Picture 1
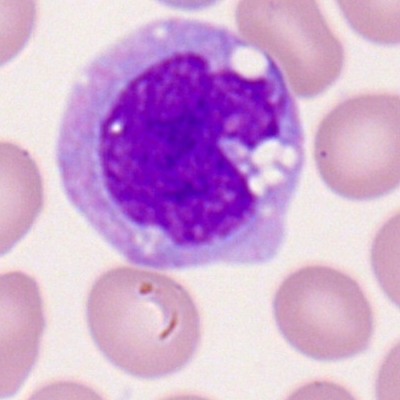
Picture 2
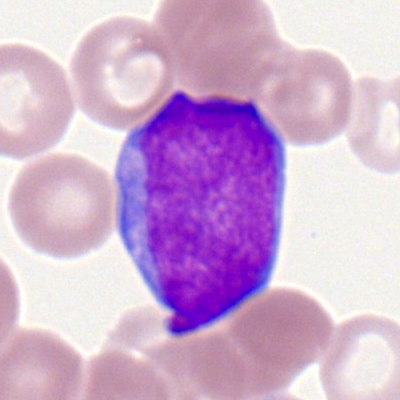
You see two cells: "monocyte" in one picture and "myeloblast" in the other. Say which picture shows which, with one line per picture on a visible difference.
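In picture 1 we see a monocyte: A cluster of clear vacuoles sits in the notch on the right of the nucleus.
In picture 2 we see a myeloblast: No vacuoles are seen in the cytoplasm.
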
